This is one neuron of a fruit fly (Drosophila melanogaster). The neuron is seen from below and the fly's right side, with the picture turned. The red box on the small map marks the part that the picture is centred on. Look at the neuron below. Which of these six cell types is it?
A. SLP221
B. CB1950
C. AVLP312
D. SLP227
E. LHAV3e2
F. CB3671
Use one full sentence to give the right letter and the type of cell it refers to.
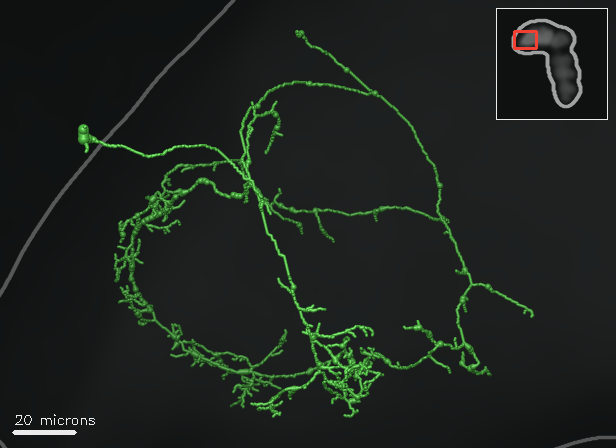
Given as option B, CB1950 is the cell type for the neuron.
